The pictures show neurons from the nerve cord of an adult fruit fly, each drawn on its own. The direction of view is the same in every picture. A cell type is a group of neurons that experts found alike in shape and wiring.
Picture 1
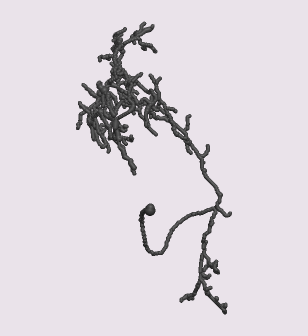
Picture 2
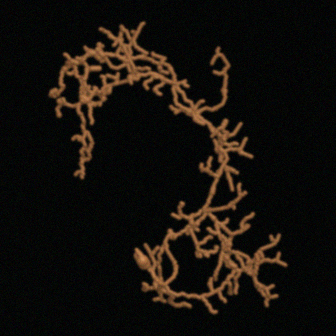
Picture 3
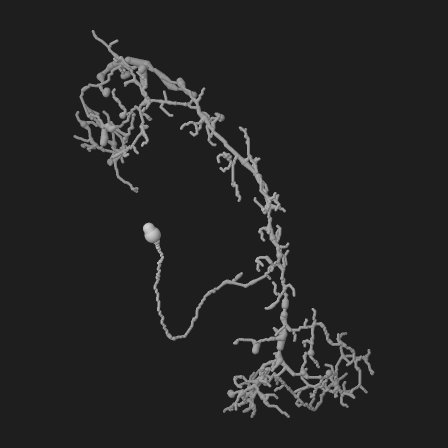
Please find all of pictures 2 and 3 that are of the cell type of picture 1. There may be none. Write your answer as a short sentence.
None of them is of the same cell type.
